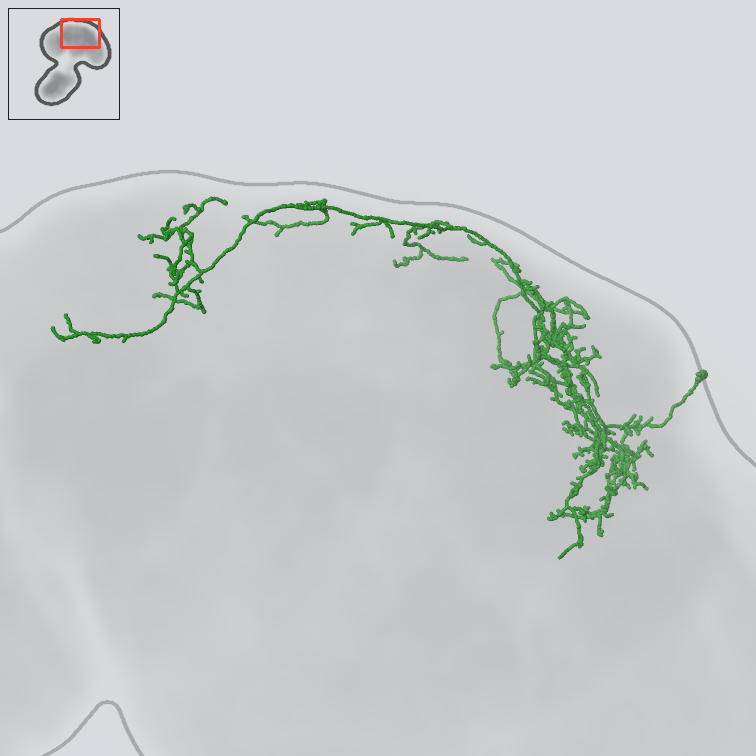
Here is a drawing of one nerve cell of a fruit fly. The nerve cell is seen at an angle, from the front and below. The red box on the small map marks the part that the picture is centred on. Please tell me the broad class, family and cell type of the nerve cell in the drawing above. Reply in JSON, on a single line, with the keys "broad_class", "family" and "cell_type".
{"broad_class": "central-brain intrinsic neuron", "family": "hemilineage SLPal2", "cell_type": "AVLP750m"}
